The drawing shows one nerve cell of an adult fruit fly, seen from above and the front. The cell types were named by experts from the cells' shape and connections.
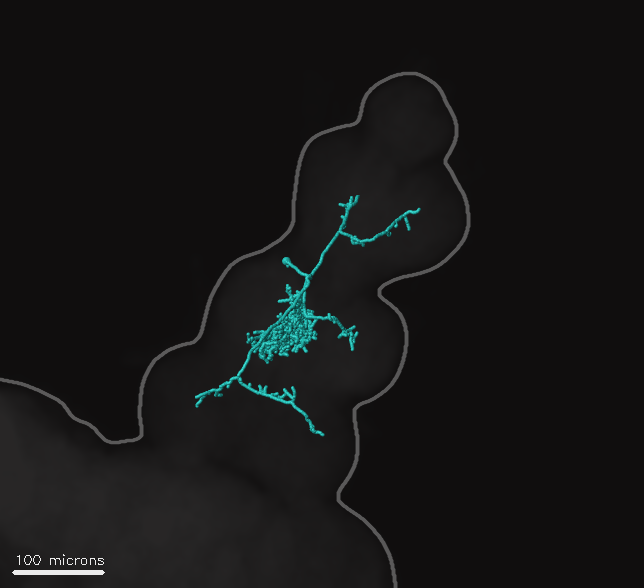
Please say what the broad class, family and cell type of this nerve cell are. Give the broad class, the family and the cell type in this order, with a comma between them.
nerve-cord intrinsic neuron, hemilineage 03B, IN03B020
